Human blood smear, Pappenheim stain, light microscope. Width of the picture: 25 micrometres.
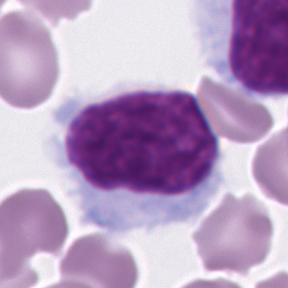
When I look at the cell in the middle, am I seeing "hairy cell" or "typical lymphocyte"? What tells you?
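It is a hairy cell, not a typical lymphocyte.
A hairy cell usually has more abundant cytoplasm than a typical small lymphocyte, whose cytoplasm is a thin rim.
First, the amount of cytoplasm: here the rim is broader below the nucleus than above it. Second, the cytoplasm is pale greyish-blue. Third, its outer border is ragged, with fine hair-like projections. Fourth, the chromatin is finely mottled rather than gathered into coarse blocks. Finally, the nucleus is oval, about 13 by 9 micrometres.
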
